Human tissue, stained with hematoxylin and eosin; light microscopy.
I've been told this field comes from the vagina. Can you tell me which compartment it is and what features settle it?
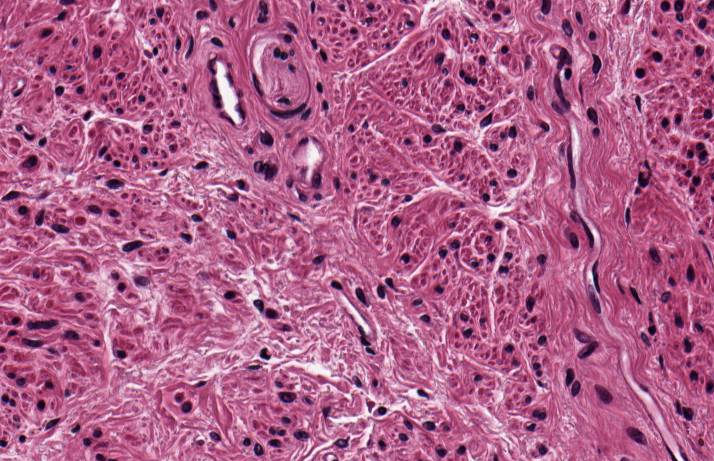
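The tissue here is smooth muscle. Eosinophilic bundles make up the whole field and run in several different directions, separated by thin, pale strands of loose connective tissue.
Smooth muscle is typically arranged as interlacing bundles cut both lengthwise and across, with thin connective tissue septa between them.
Along the right side a band runs lengthwise from top to bottom; its nuclei are elongated and wavy.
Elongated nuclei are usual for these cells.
A small thick-walled vessel with a concentric wall lies near the top centre.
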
